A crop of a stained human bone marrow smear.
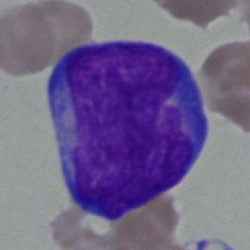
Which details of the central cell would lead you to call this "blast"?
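Nucleus occupies most of the cell.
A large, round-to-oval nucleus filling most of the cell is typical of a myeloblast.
Cytoplasm only a thin deep-blue rim, so nucleus far outweighs cytoplasm.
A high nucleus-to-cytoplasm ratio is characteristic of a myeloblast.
Both points fit a blast. Outline rounded but slightly angular, broader at top than bottom. Shallow notch on the right side of the nucleus.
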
